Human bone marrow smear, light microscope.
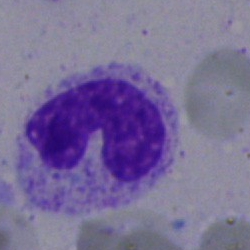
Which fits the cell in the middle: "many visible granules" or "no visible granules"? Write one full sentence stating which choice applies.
Many visible granules are held in the cell's cytoplasm.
